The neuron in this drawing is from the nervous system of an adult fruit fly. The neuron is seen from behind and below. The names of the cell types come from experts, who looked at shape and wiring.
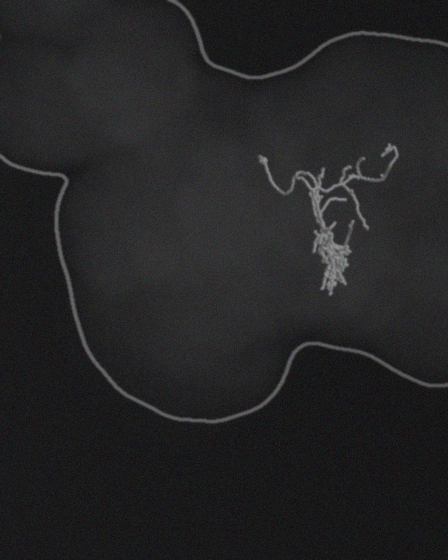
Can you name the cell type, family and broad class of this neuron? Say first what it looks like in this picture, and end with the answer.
The cell body can be seen at the top of the picture. In this view it is about as wide as it is tall. It is of cell type CB2763. Its family is hemilineage LHl1. It is a central-brain intrinsic neuron.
